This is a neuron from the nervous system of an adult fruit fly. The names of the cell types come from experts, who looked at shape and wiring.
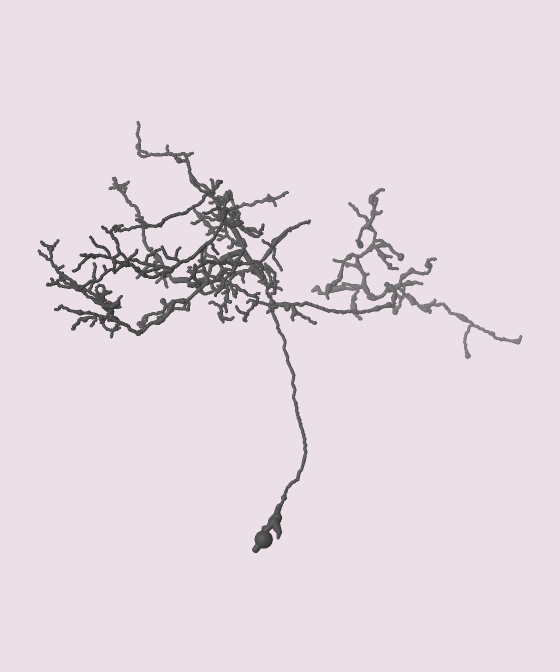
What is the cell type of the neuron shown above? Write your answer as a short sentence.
The cell type is LHAV2b2_a.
